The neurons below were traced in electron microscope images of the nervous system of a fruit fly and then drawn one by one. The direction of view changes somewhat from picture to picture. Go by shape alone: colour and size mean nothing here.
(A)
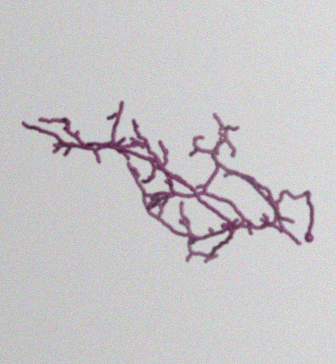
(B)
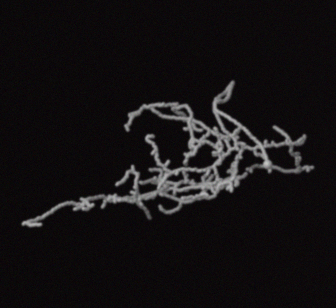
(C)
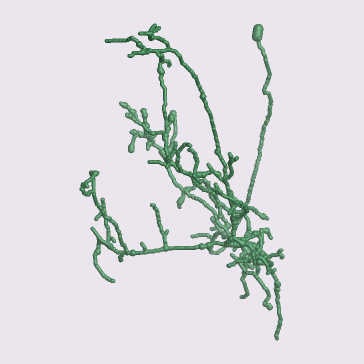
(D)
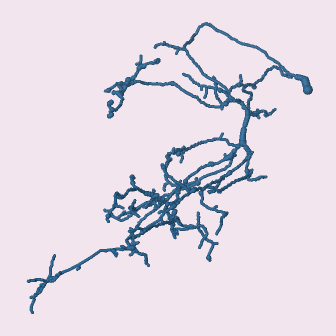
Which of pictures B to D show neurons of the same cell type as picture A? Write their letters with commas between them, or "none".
C, D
